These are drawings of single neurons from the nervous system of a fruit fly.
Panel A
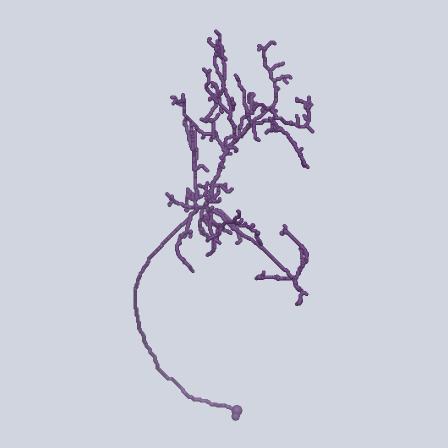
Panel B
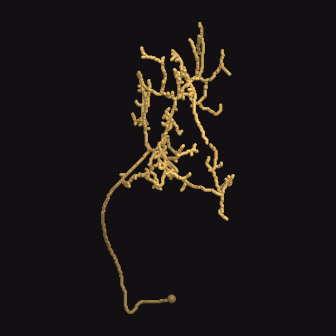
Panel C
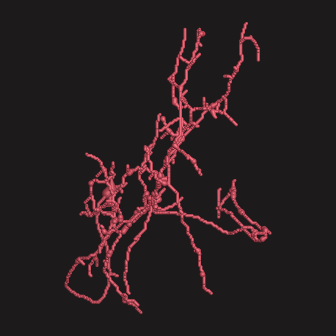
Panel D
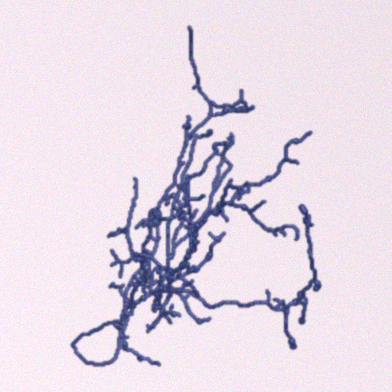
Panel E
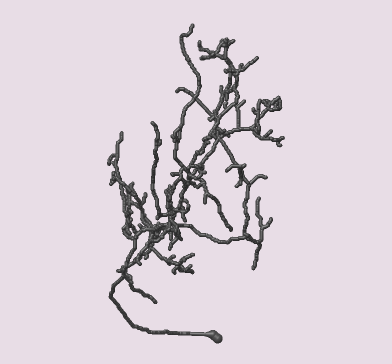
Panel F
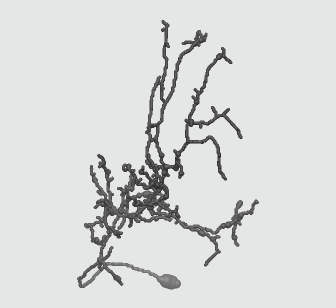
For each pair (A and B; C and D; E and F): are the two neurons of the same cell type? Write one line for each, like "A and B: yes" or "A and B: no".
A and B: yes
C and D: yes
E and F: yes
